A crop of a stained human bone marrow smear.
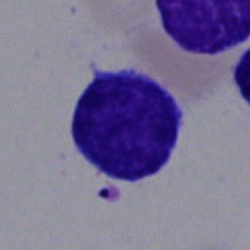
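Lymphocyte, the central cell of the smear. Its dark staining looks mottled to me rather than smooth. A small pointed projection juts out from the upper left edge. Looking closely, I can make out no distinct granules, and no clear vacuoles either.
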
